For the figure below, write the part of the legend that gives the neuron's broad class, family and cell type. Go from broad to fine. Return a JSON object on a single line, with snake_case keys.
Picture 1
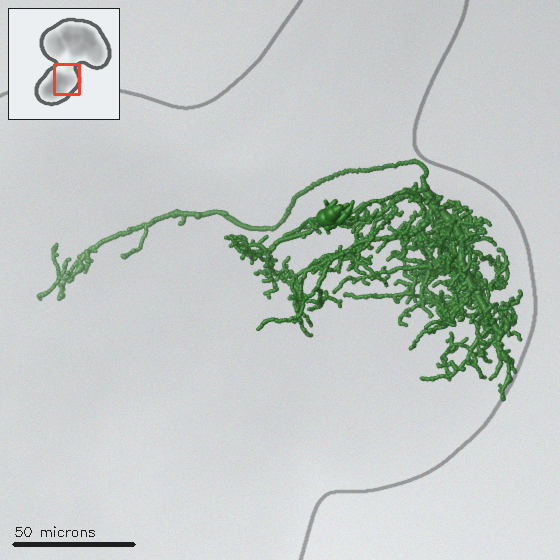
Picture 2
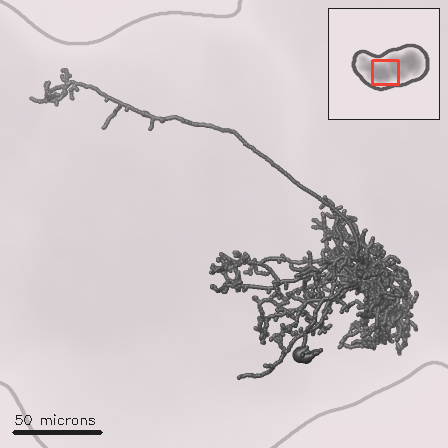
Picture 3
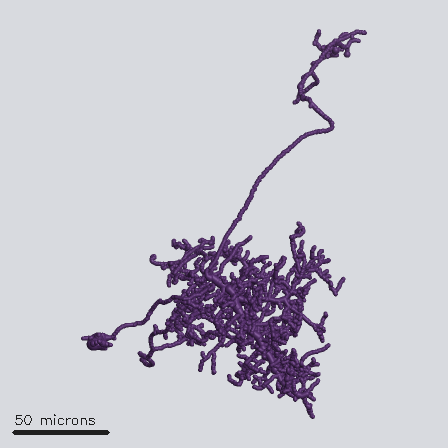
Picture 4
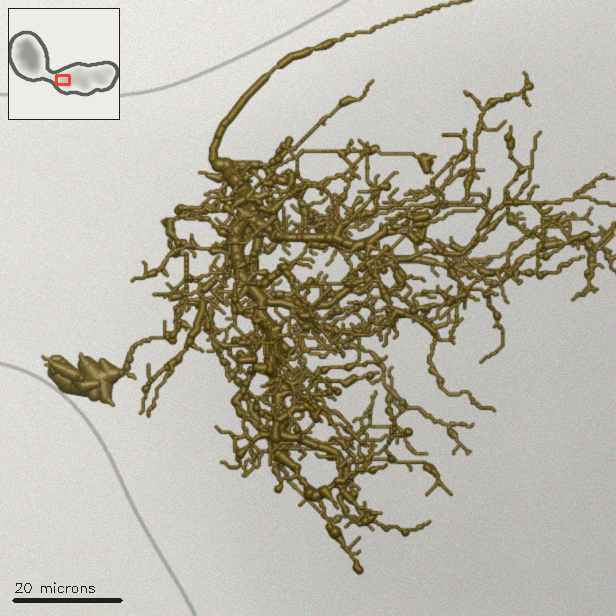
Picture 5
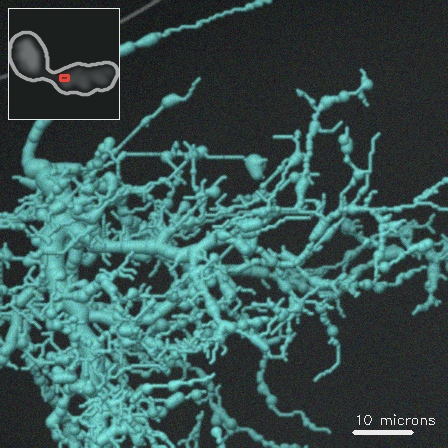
{"broad_class": "nerve-cord intrinsic neuron", "family": "hemilineage 16B", "cell_type": "IN16B014"}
